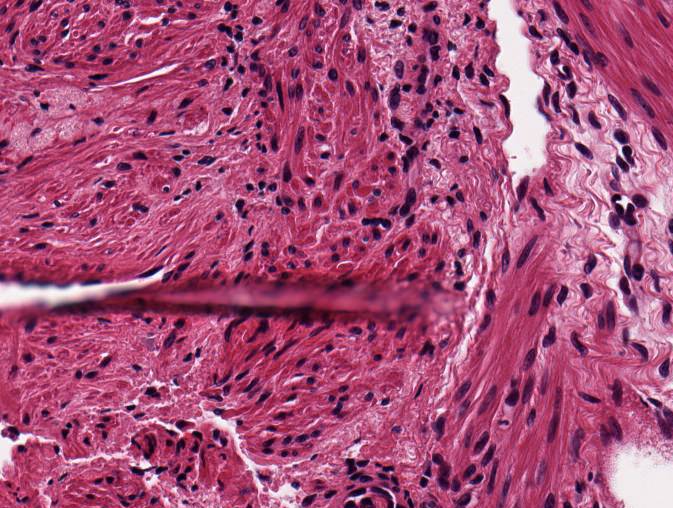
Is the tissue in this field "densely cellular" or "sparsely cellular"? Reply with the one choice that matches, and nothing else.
Densely cellular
